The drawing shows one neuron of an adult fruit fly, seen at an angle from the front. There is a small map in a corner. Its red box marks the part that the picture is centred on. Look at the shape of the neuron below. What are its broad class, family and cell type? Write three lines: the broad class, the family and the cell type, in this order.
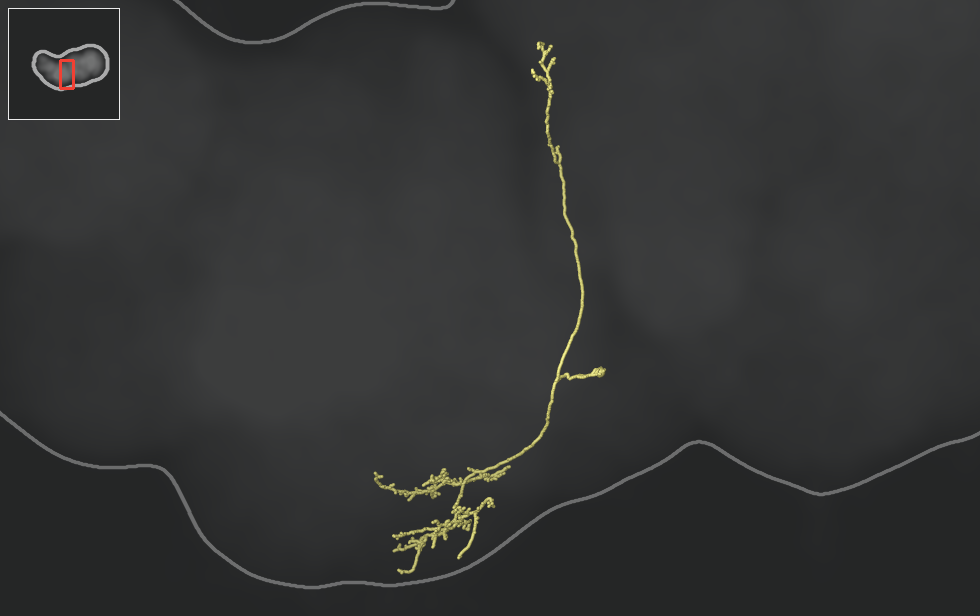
visual projection neuron
MeVP
MeVP11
